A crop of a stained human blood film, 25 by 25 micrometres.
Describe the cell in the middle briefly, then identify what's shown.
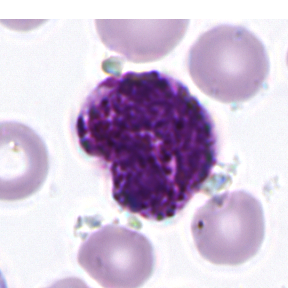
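Outline roughly round, small bulge on the left side. Coarse dark purple granules crowd over the whole cell and hide the outline of the nucleus. Narrow paler cleft through the right-centre. Cell: basophil.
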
